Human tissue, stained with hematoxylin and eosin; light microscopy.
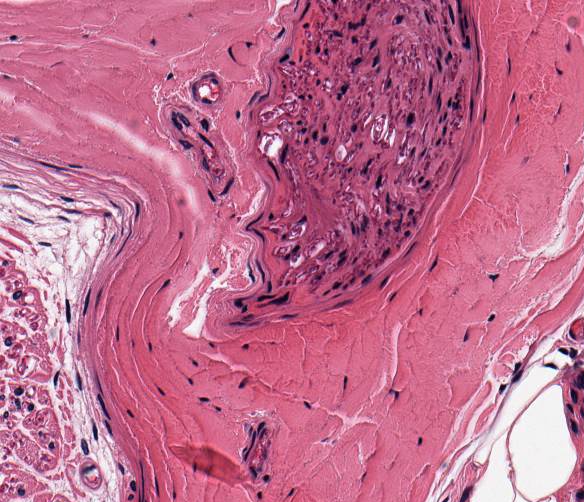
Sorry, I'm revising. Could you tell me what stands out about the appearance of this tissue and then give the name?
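Mostly dense pink collagen; sparse small dark flattened nuclei. Cellular bundle edged by concentric thin layers of flattened cells. Small round vessel with red blood cells just upper left of it. Clear fat-like space bordered by thin membranes at lower right edge. Tissue: tibial nerve.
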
